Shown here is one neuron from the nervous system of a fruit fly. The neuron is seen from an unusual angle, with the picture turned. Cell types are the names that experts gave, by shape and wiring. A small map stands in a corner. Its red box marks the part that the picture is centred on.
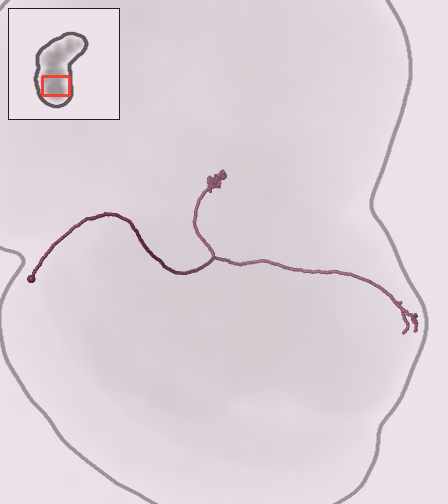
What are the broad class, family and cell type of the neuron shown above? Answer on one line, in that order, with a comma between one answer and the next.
central-brain intrinsic neuron, hemilineage LALv1_dorsal, SA1_b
